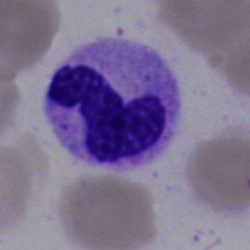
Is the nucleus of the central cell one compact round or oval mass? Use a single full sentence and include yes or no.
No, there is a curved band-shaped nucleus without separate lobes, not a round or oval one.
